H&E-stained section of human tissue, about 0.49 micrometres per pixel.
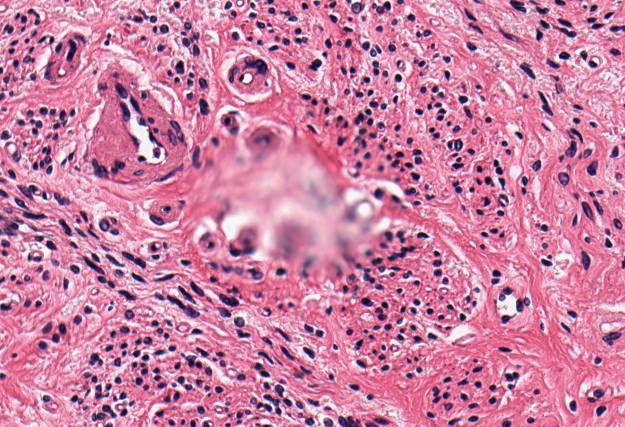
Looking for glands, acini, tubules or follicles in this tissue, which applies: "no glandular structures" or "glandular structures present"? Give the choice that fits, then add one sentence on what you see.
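No glandular structures. No epithelium or glands are seen anywhere in the field.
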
